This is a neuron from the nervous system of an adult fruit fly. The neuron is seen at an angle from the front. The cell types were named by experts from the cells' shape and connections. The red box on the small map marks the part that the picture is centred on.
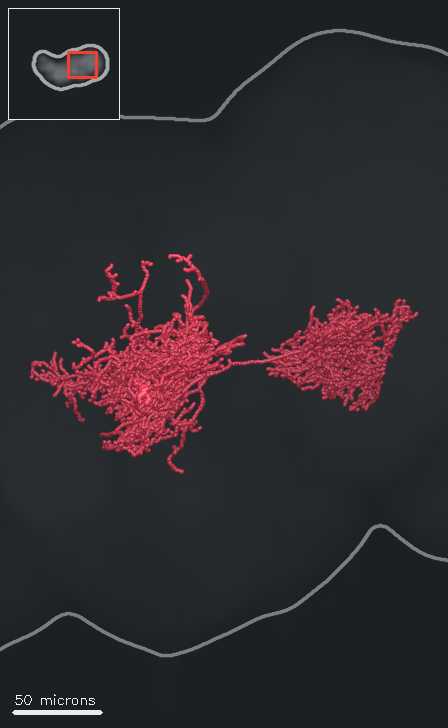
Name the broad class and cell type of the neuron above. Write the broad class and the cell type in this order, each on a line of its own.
central-brain intrinsic neuron
LAL123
